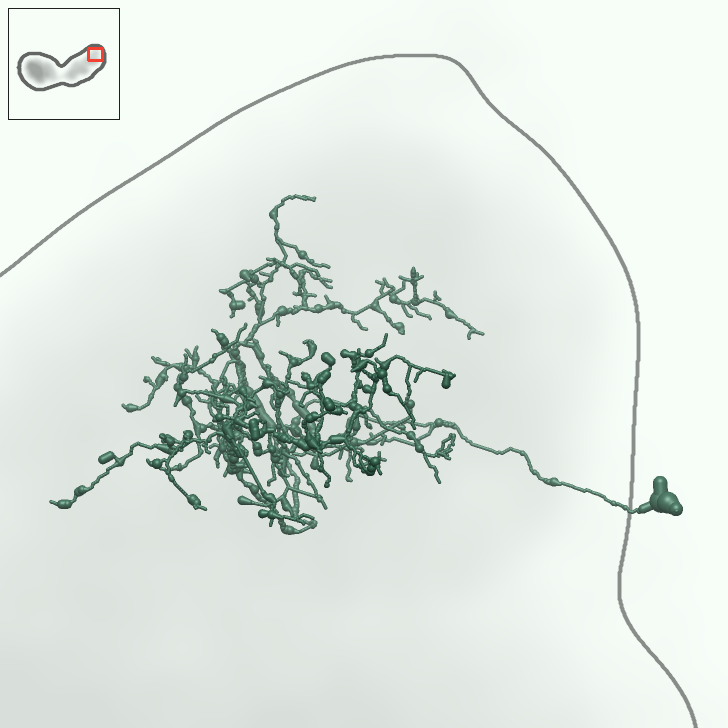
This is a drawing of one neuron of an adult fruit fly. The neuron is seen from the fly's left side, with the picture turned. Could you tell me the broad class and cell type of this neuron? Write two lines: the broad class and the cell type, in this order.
nerve-cord intrinsic neuron
INXXX258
